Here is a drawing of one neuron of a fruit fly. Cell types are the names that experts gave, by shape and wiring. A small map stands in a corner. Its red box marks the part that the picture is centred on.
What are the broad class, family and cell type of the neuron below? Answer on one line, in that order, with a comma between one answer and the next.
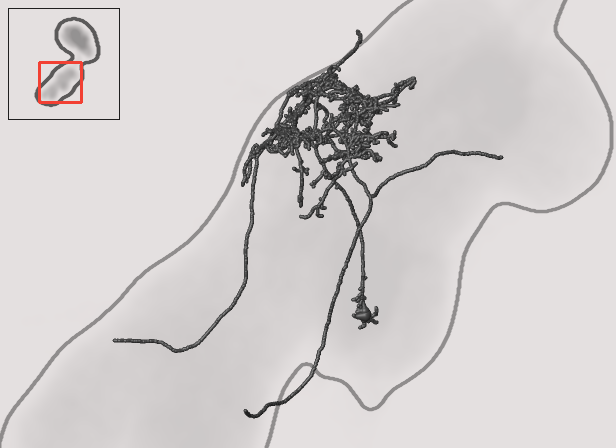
efferent neuron of the nerve cord, hemilineage 00B, EN00B011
